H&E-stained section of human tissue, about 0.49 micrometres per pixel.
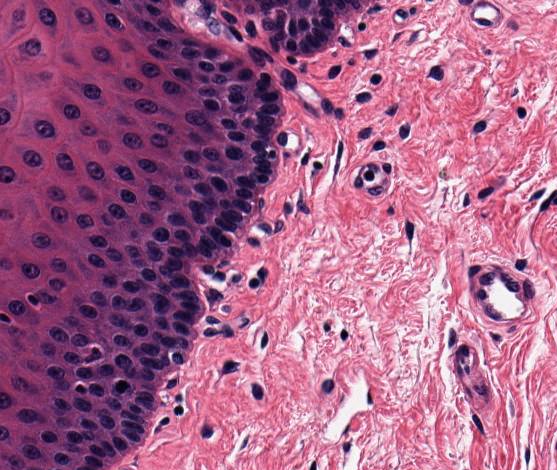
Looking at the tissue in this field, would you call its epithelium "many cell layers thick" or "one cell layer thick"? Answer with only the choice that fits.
Many cell layers thick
